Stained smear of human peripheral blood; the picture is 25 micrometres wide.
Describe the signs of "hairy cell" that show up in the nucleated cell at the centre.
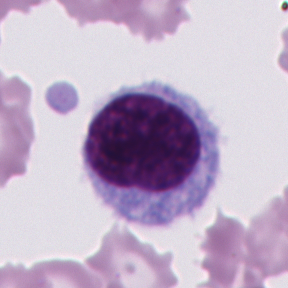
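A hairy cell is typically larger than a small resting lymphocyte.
This one measures about 12 micrometres across, and its nucleus, about 9 micrometres across, fills about 60% of the cell's area.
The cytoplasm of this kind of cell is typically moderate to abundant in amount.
Here the nucleus sits toward the top of the cell, so the widest band of cytoplasm lies below it, and that cytoplasm has a finely speckled, mottled texture.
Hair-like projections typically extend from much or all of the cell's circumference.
The edge of this cell is slightly fuzzy and ragged rather than sharply smooth, which goes with the name.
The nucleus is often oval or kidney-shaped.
In this cell it is a single rounded mass without separate lobes.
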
